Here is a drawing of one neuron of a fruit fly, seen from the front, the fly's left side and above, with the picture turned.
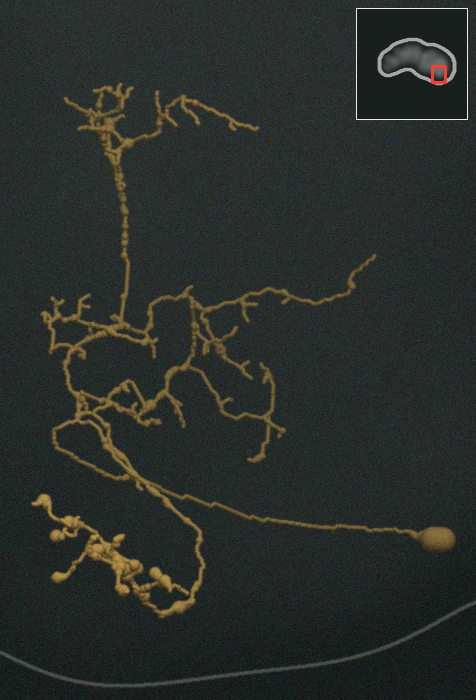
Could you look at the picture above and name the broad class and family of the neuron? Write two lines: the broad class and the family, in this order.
central-brain intrinsic neuron
hemilineage LHp2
